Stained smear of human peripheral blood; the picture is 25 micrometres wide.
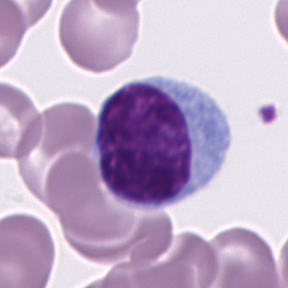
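Typical lymphocyte: a cell about 12 micrometres across. Its oval nucleus, about 11 by 8 micrometres, fills about 70% of the cell's area and lies toward the left. The nuclear edge is smooth, without any indentation, and the chromatin is dark purple and coarsely clumped. Pale blue cytoplasm forms a crescent on the right side of the nucleus.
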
